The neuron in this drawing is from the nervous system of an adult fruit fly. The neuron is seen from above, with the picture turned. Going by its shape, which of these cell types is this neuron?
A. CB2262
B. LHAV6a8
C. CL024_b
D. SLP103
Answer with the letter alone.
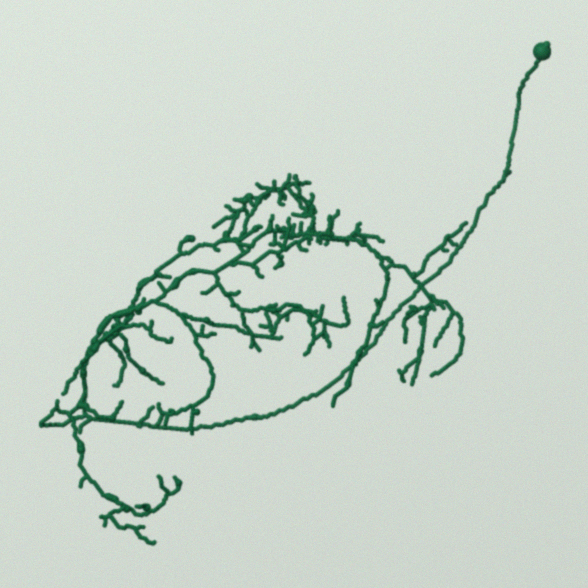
D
